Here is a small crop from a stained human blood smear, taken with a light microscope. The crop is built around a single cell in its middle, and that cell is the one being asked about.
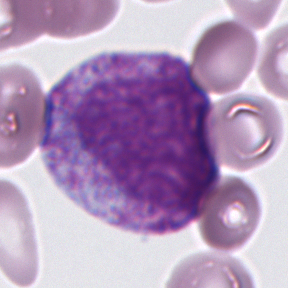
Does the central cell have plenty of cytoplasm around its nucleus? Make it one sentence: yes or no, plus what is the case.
No, the cytoplasm is not plentiful; it forms only a thin rim.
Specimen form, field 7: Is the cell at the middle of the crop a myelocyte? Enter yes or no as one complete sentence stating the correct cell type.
No, the cell placed at the center is an atypical promyelocyte rather than a myelocyte.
